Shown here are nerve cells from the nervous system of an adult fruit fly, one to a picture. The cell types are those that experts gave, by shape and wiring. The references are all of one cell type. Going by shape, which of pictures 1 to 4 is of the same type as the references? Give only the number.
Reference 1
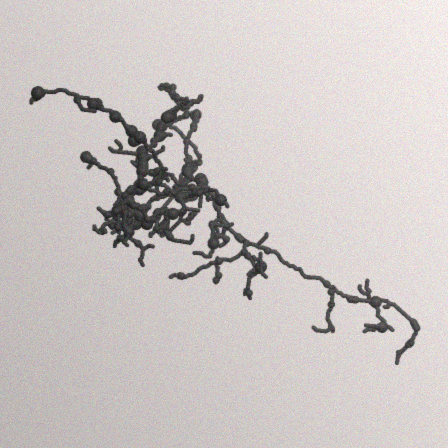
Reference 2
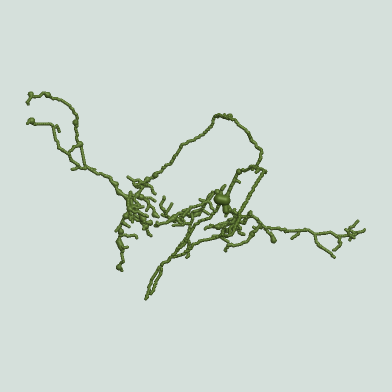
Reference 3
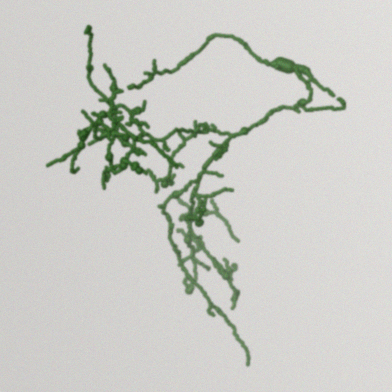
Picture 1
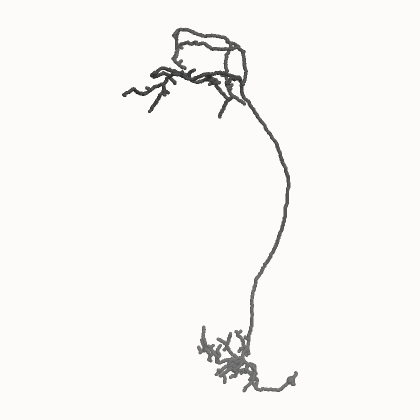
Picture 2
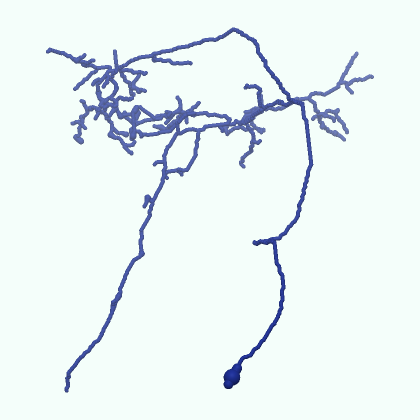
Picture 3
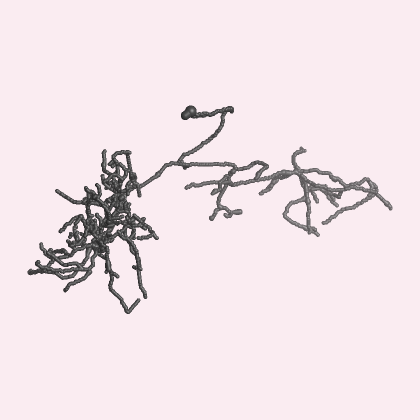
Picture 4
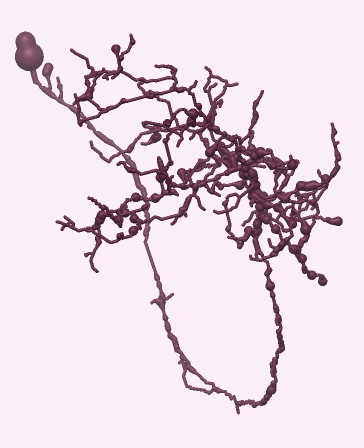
2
